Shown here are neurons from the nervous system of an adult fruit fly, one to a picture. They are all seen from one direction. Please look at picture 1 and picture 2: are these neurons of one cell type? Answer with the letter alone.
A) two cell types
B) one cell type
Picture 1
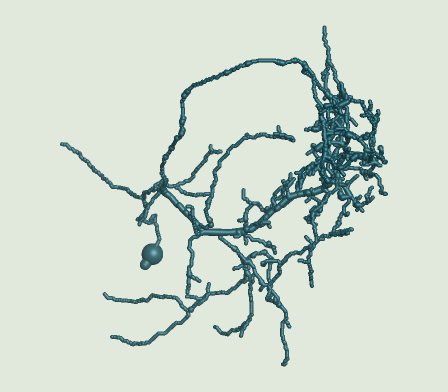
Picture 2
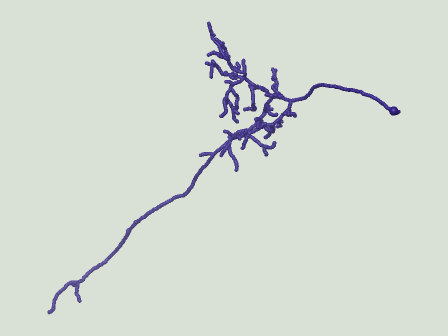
A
